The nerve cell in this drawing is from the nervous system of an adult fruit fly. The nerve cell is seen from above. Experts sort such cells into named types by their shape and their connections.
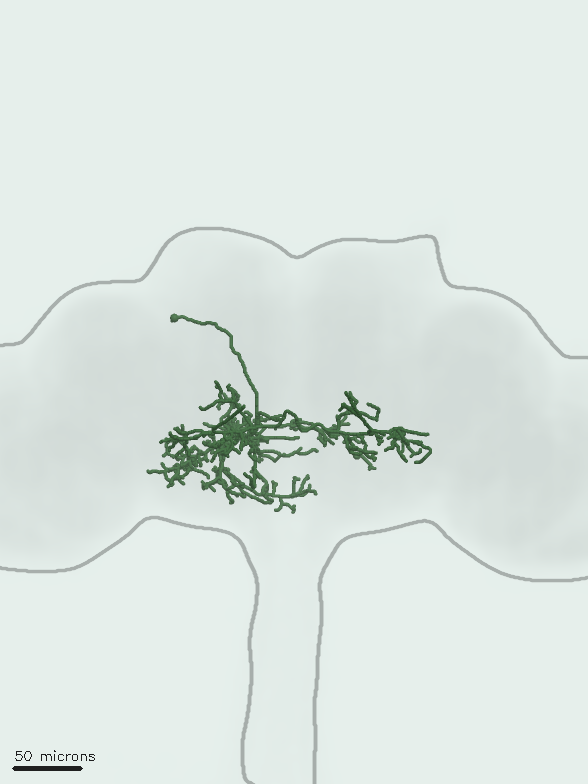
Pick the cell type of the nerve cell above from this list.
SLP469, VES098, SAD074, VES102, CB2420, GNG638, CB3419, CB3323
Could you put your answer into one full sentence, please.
As its cell type, this nerve cell has GNG638.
